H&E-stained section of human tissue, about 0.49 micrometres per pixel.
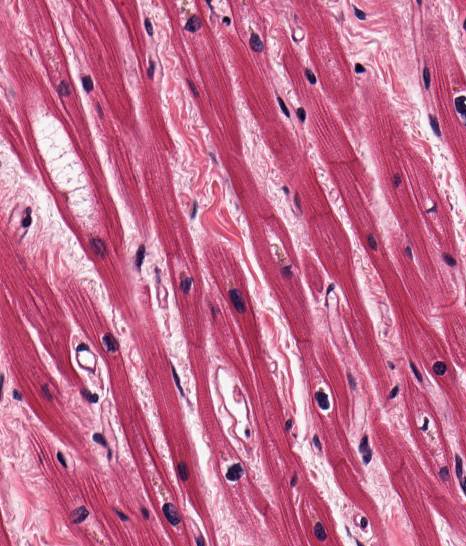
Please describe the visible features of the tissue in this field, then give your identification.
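Some fibres branch and join neighbouring fibres rather than running as separate unbranched cylinders. Between them lie narrow strands of pale, loose connective tissue with small dark elongated nuclei. A few small thin-walled vessels with pale lumens run among the fibres, one upper left, others lower centre. This is the atrial appendage of the heart.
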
